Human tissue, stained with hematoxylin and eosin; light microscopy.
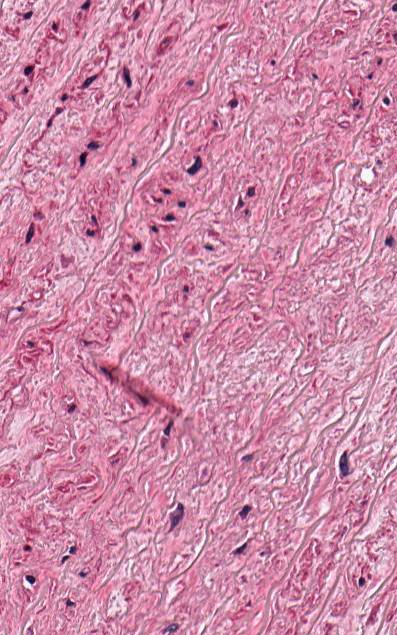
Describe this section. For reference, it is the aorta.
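First, pink fibrous tissue fills the entire field, and no epithelium is present anywhere. Second, the eosinophilic fibres are wavy, with thin clear clefts between them. Third, nuclei are sparse and widely scattered through the fibrous tissue. Finally, those nuclei stain dark and are mostly elongated or irregular rather than round.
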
